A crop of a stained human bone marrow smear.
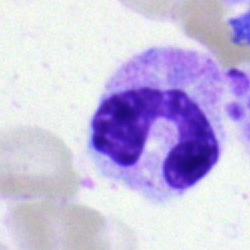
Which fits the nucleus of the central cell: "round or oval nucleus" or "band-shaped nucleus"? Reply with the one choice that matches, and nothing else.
Band-shaped nucleus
